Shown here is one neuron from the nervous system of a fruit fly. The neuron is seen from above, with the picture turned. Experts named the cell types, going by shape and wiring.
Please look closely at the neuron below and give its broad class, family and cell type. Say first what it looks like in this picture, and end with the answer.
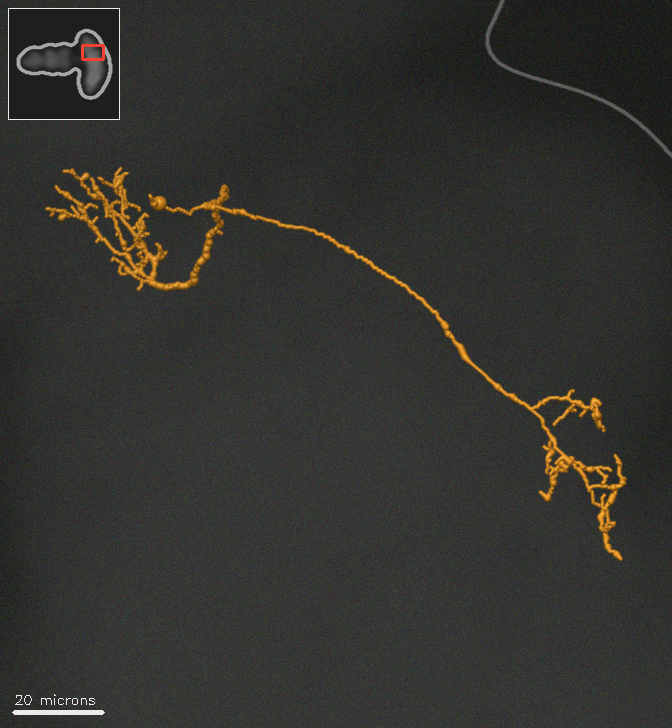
Its cell body lies at the upper left of the picture. By the scale bar it is about 130 microns wide in this view. The picture shows dozens of branch ends. This is a visual projection neuron. Its family is hemilineage VPNd2. It is of cell type LC10a.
